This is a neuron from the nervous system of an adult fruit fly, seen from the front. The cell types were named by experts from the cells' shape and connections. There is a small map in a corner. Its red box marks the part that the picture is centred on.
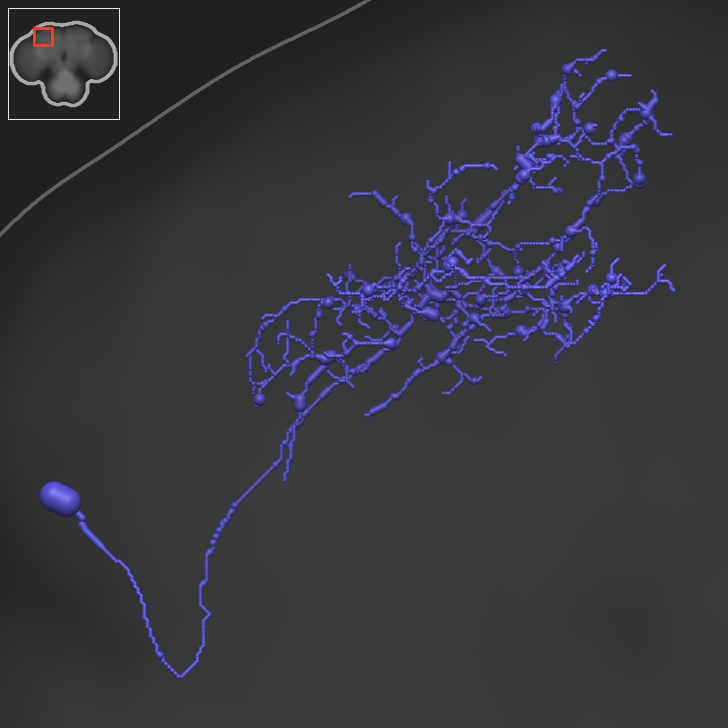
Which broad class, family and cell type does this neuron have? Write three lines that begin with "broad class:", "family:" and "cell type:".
broad class: central-brain intrinsic neuron
family: hemilineage SLPal3_and_SLPal4_dorsal
cell type: CB3236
